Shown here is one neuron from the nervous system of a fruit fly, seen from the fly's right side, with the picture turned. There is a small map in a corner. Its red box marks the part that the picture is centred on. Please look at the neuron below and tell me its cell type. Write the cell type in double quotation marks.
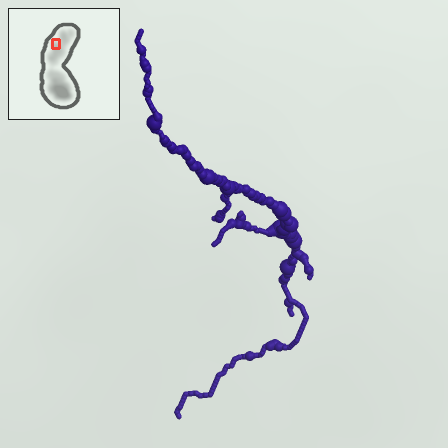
"SNta43"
